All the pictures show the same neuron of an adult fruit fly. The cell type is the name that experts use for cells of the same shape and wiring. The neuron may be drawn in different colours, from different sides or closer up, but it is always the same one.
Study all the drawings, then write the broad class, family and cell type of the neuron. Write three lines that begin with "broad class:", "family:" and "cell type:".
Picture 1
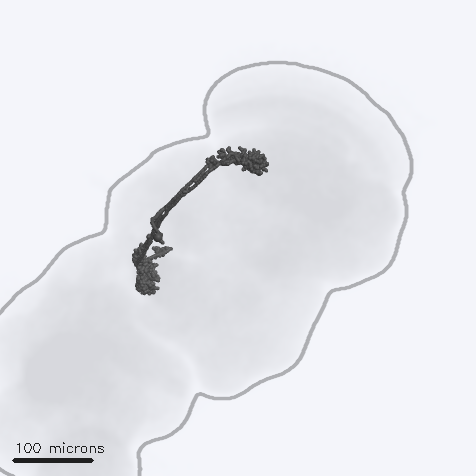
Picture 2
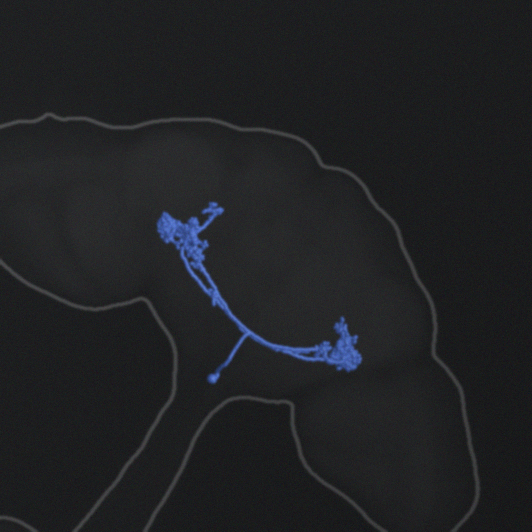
broad class: central-brain intrinsic neuron
family: hemilineage LB0
cell type: WED191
